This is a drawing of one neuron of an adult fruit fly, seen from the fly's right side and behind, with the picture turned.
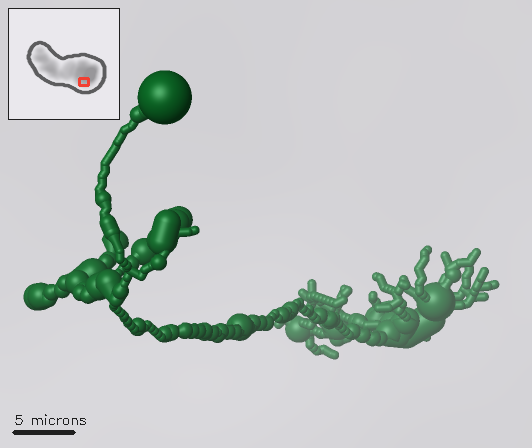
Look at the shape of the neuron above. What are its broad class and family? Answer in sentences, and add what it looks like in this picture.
It is an optic-lobe intrinsic neuron. Its family is T. By the scale bar it is about 40 microns wide in this view. As drawn here it is wider than it is tall.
